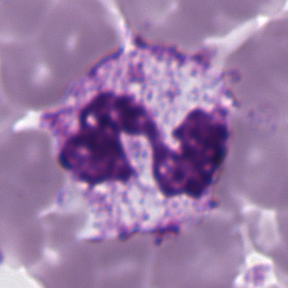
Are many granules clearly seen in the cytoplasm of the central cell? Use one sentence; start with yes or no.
Yes, this cell has a cytoplasm with many visible granules.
